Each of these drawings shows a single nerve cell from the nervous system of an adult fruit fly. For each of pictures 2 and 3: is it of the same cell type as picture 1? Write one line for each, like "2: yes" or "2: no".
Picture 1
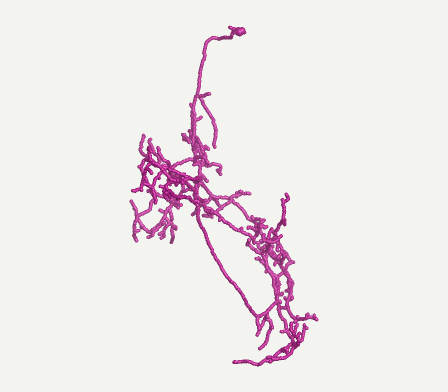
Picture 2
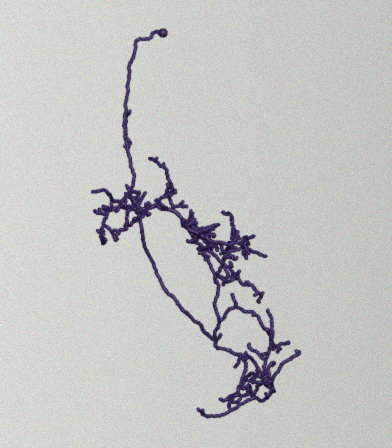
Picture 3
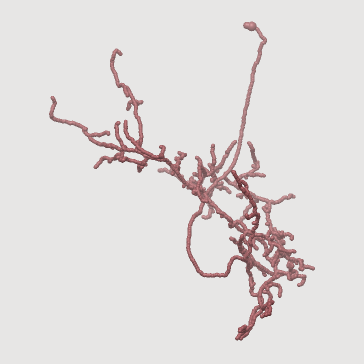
2: no
3: yes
